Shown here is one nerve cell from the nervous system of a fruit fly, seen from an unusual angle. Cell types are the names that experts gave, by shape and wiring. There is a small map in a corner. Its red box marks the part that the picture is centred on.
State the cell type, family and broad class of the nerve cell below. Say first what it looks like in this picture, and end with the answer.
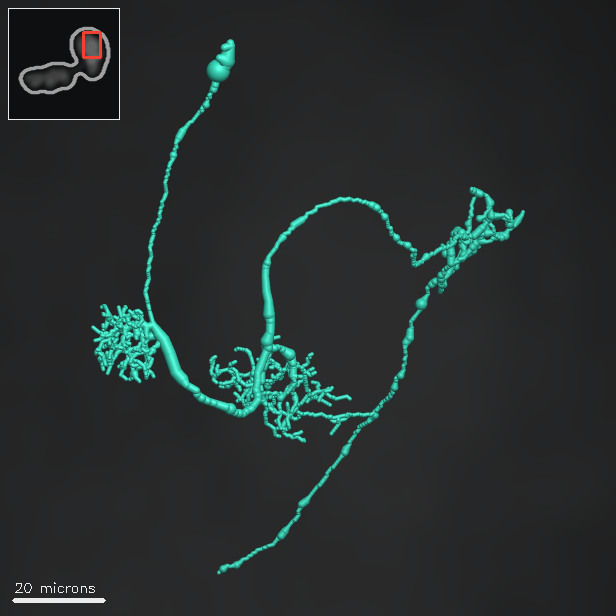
From top to bottom in the picture it spans about 120 microns. The picture shows dozens of branch ends. It is of cell type PFL1. The name of its family is class CX. This is a central-brain intrinsic neuron.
